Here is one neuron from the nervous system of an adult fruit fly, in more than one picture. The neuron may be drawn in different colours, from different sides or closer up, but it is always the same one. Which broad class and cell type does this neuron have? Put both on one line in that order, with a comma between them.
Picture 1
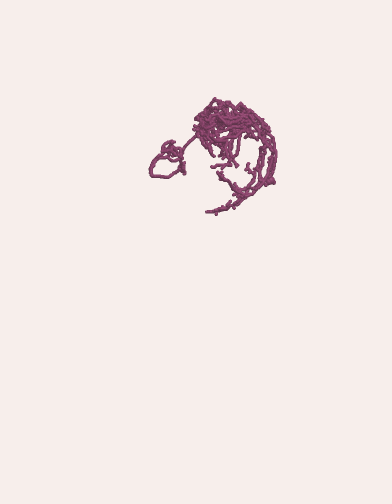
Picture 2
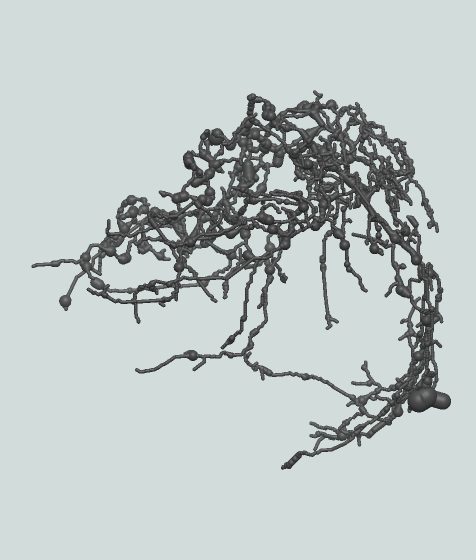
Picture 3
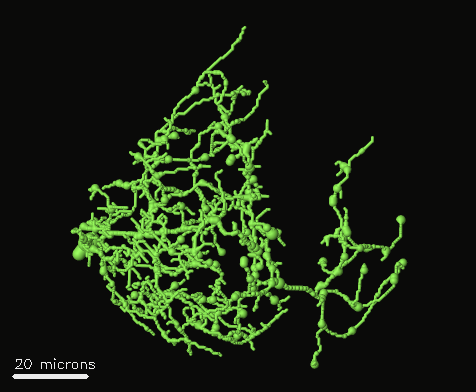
nerve-cord intrinsic neuron, INXXX275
